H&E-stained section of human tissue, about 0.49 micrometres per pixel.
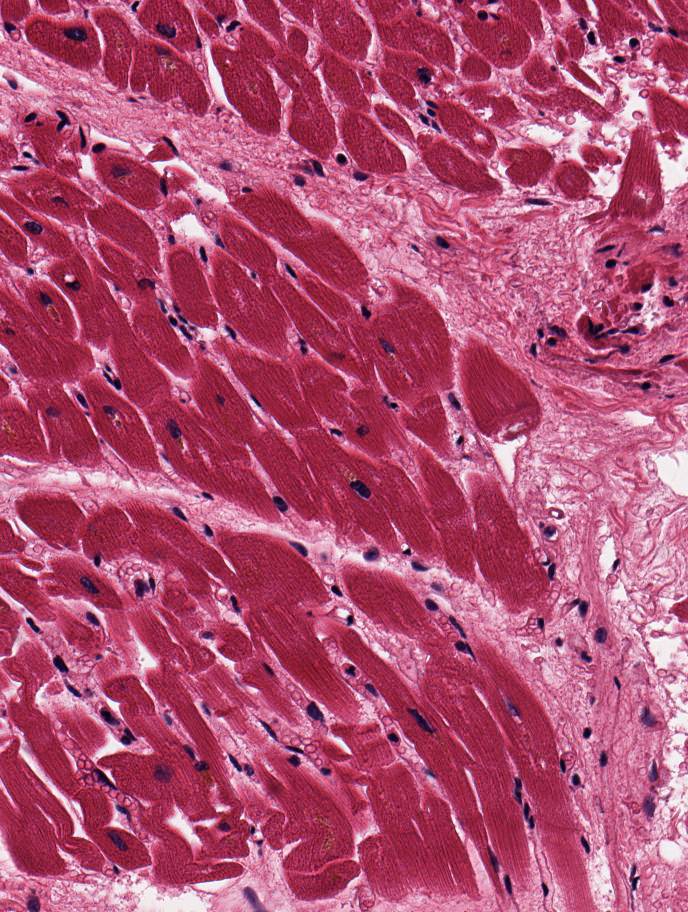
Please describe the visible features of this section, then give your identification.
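Muscle bundles fill the left and centre; paler loose fibrous connective tissue lines the right. Now, in the lower half, lengthwise-cut fibres run diagonally, upper left to lower right. Along the top, cross and oblique cuts give rounded, oval profiles. Some fibres hold small golden-brown granules beside central nuclei. It is the left ventricle of the heart.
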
